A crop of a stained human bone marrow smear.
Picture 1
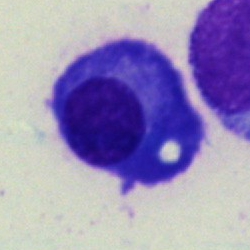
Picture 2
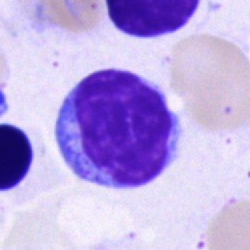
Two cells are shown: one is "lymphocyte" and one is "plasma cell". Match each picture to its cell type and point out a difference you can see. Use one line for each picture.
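In picture 1 we see a plasma cell: The cytoplasm is abundant and deep blue.
In picture 2 we see a lymphocyte: The nucleus fills most of the cell, leaving a crescent of cytoplasm mainly on the left.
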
